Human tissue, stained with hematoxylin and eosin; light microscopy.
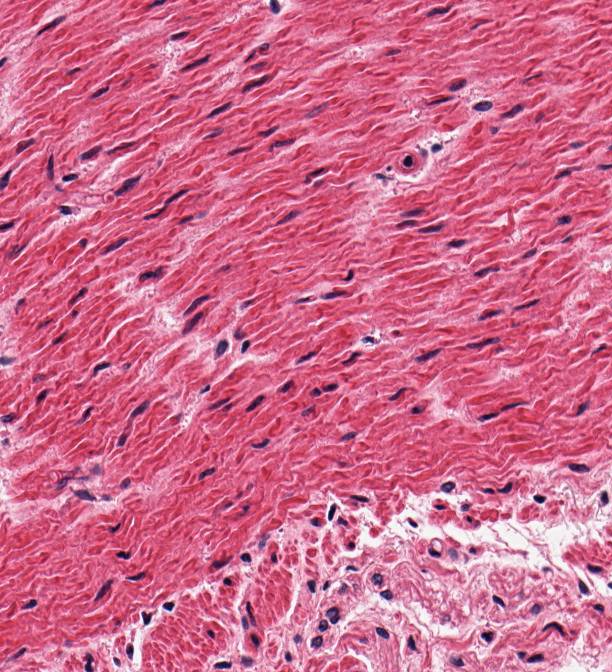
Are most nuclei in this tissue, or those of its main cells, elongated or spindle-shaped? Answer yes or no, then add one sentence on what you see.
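Yes. Scattered among the fibres are elongated, dark purple nuclei.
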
